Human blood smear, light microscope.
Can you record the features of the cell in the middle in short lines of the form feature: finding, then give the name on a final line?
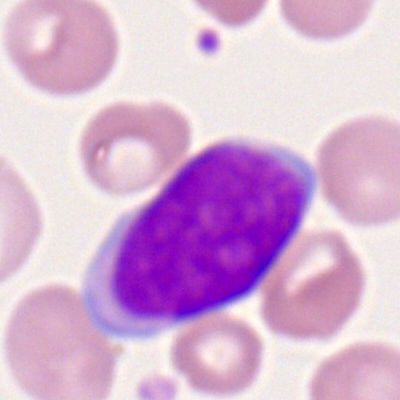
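Outline: oval, its long axis running from lower left to upper right
Chromatin: dark purple, with small paler patches scattered about
Cytoplasm amount: just a thin rim, widest at the lower left
Cytoplasm colour: pale blue
Name: myeloblast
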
